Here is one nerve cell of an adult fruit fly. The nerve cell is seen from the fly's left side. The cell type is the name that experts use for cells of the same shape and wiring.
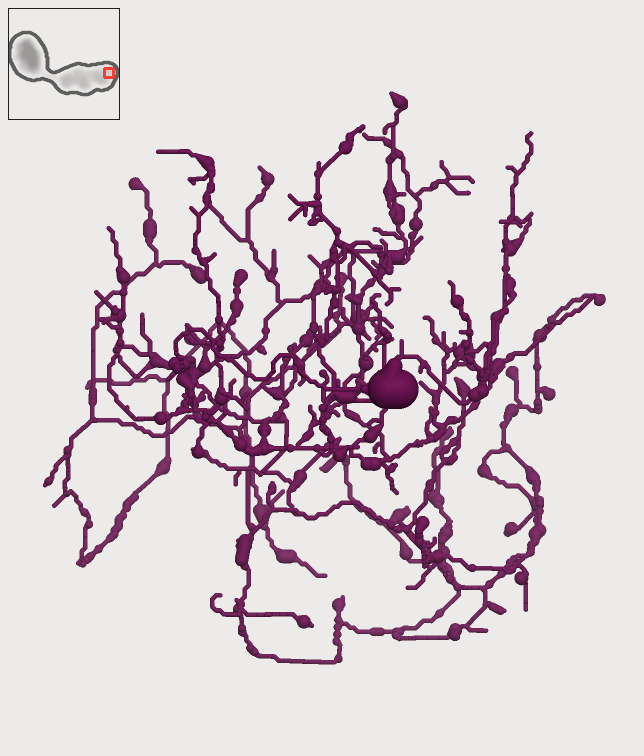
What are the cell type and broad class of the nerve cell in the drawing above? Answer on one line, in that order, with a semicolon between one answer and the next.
INXXX370; nerve-cord intrinsic neuron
